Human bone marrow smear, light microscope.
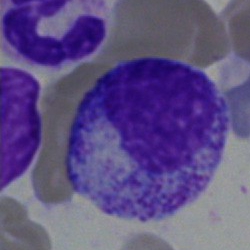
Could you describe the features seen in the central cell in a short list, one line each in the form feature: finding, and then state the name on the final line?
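Nucleus: off-centre, toward the upper right
Chromatin: finely granular, fairly evenly spread, no coarse dark clumps
Cytoplasm: moderate rim filling the lower left
Granules: many, purple, scattered through the cytoplasm
Name: myelocyte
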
